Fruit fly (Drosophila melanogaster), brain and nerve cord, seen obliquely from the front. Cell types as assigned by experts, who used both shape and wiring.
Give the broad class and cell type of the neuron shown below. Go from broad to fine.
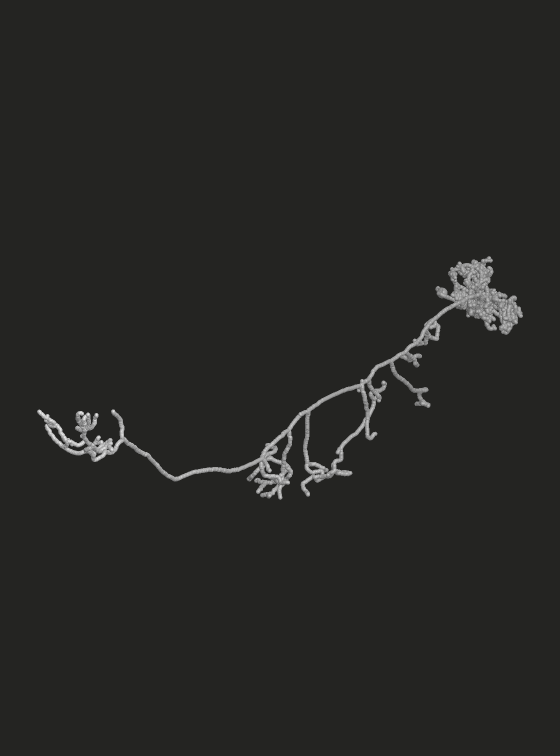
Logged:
ascending neuron; ANXXX084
